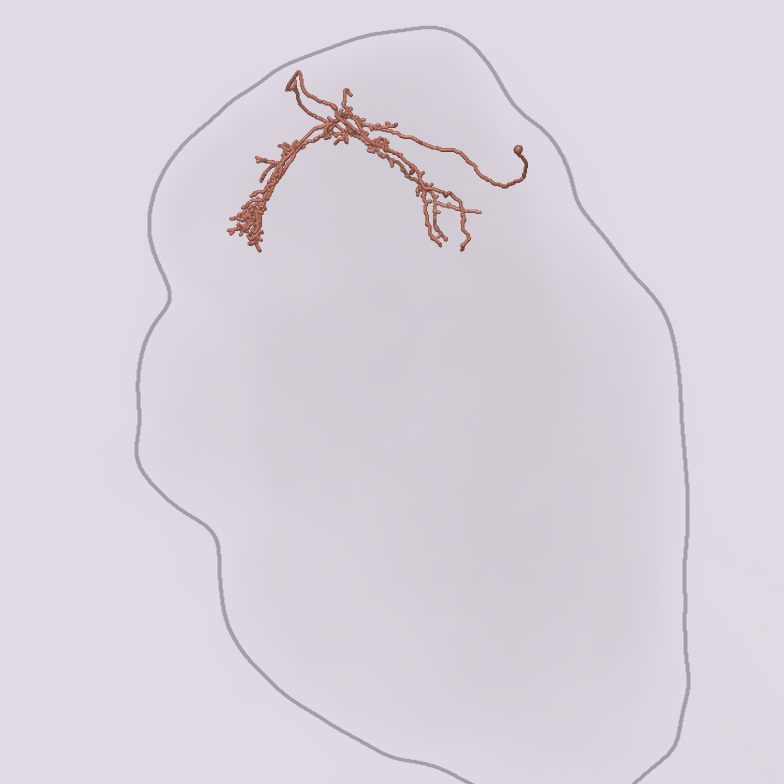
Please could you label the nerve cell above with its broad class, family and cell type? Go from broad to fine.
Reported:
central-brain intrinsic neuron; hemilineage DL1_dorsal; MBON15-like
